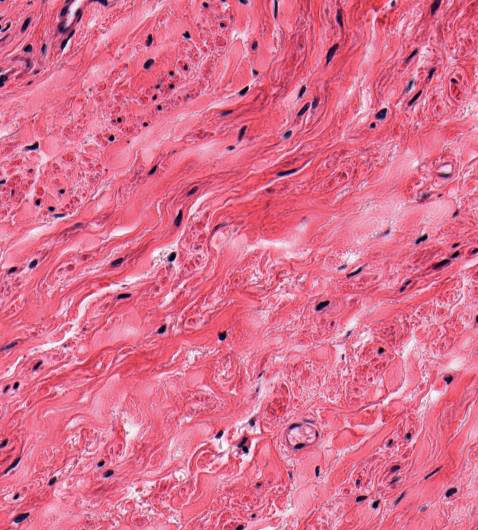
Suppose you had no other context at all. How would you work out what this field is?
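This field mainly shows dense connective tissue. Densely packed, pink-staining collagen bundles fill the whole field, and there is no epithelium anywhere. Nuclei are sparse and scattered fairly evenly, with abundant collagen between them.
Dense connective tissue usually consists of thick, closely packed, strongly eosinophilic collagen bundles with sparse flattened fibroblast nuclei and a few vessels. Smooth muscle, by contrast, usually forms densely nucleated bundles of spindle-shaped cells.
A small round vessel cut in cross-section lies near the bottom of the field, just right of centre. Narrow white clefts separate many of the collagen bundles, consistent with artefactual separation in processing.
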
